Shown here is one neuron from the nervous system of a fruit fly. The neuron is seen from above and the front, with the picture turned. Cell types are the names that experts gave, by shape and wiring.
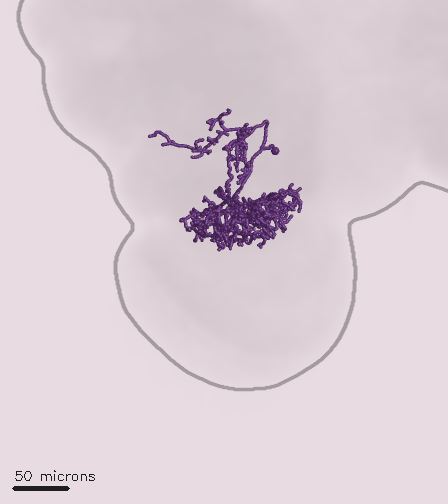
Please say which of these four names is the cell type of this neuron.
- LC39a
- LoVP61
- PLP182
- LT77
LT77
